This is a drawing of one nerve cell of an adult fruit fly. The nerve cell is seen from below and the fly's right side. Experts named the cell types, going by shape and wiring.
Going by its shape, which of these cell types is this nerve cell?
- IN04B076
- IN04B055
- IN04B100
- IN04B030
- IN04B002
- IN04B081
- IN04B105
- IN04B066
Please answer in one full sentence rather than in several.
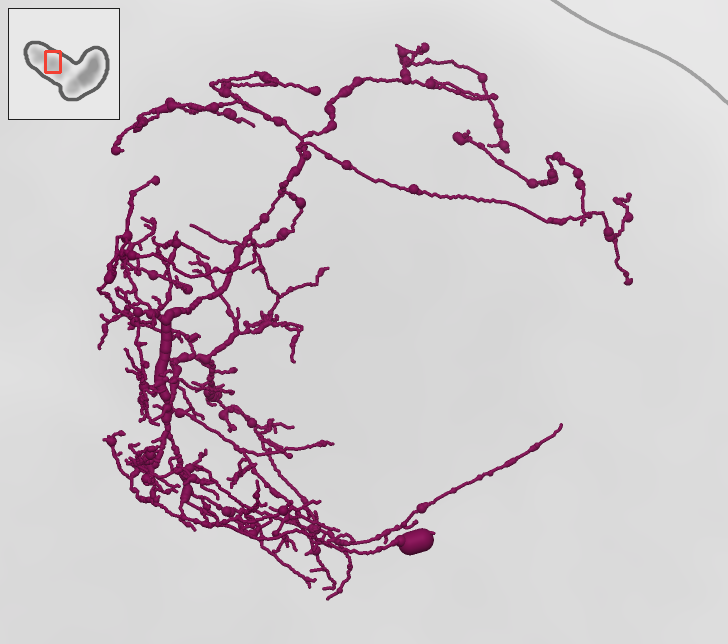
This nerve cell is included in the cell type IN04B055.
